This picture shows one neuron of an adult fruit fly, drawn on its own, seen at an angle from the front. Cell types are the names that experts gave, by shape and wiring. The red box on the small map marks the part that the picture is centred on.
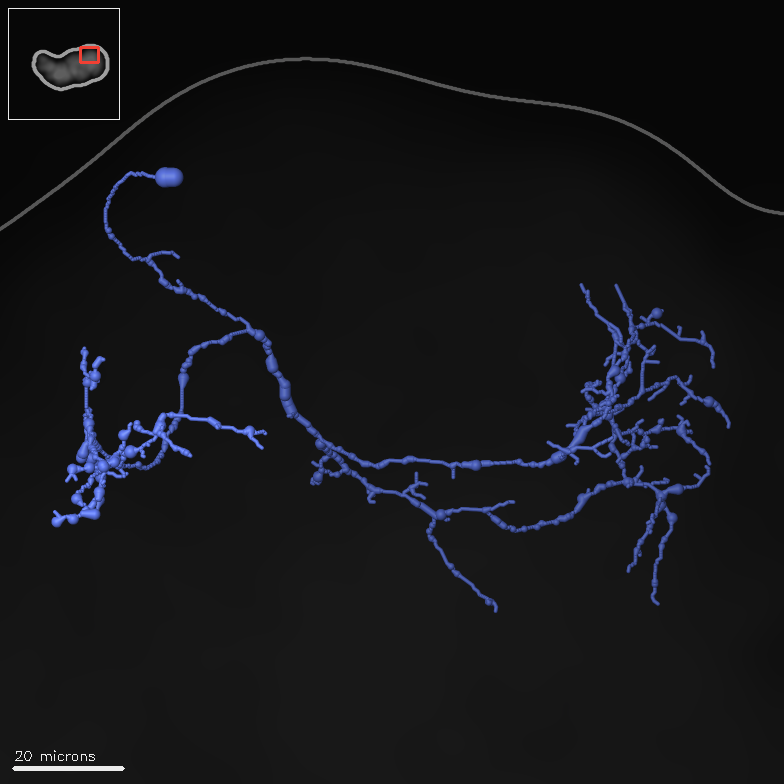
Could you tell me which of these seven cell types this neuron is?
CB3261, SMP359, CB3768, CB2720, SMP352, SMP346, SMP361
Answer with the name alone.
CB3261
